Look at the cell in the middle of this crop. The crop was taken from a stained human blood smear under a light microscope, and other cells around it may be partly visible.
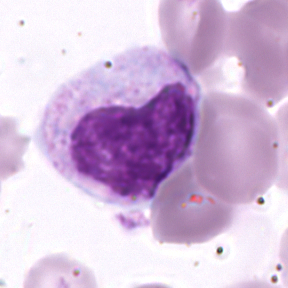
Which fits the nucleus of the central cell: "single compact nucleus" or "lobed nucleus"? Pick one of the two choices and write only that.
Single compact nucleus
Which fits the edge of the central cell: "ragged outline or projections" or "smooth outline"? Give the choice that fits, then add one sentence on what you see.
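Smooth outline. The cell outline is rounded and smooth, without surface projections.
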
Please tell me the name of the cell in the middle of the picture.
metamyelocyte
